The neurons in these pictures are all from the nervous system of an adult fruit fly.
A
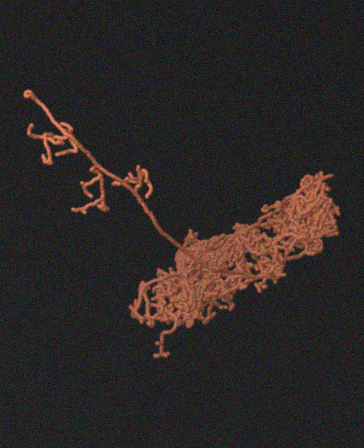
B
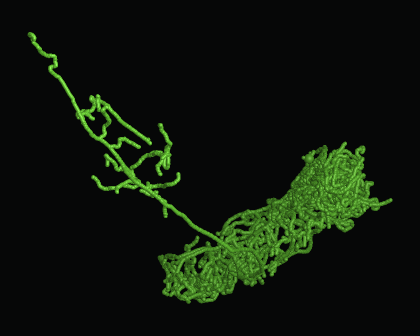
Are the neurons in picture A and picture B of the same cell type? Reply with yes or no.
yes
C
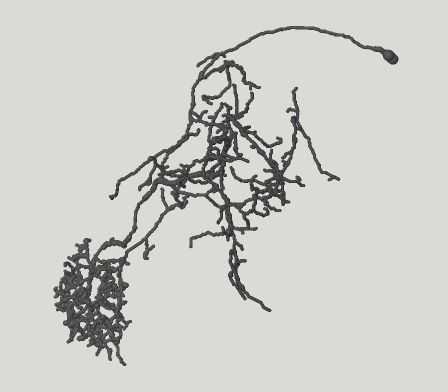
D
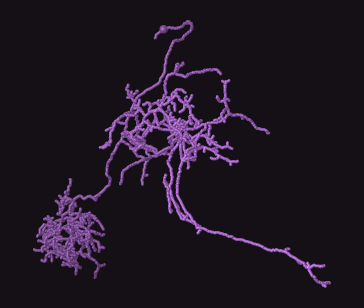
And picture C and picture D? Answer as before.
yes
